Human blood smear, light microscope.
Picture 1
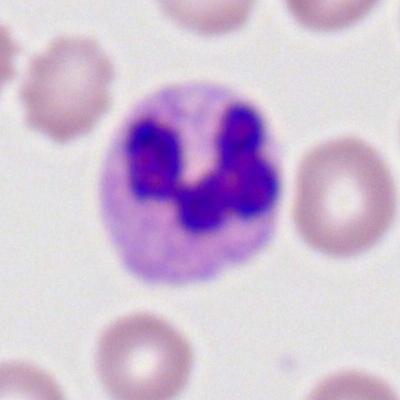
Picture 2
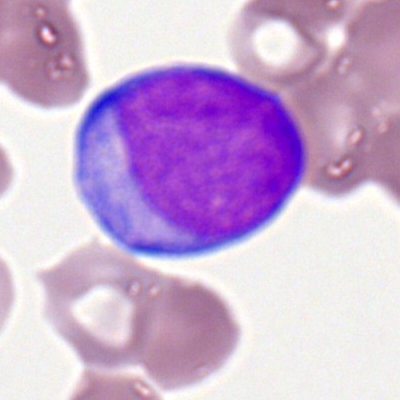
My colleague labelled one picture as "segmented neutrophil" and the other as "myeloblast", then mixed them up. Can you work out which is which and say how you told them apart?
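Myeloblast: picture 2. Segmented neutrophil: picture 1. Nucleus, segmented neutrophil: divided into separate lobes that curve around a pale patch of cytoplasm in the upper middle of the cell; chromatin dark purple and densely clumped.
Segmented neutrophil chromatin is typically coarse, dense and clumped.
Myeloblast: cytoplasm only a narrow crescent on the left side of the nucleus.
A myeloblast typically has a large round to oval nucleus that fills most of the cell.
Cytoplasm: plentiful and pale pinkish-lilac in the segmented neutrophil; pale blue with a deeper blue rim at the cell edge in the myeloblast.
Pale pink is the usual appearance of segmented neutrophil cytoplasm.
Granules: only fine, faint ones in the segmented neutrophil, with no large orange-red granules; none visible in the myeloblast.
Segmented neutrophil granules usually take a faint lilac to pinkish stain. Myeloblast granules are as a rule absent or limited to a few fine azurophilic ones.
Outline: smooth in both, round in the segmented neutrophil, round to slightly oval in the myeloblast. Myeloblast cytoplasm free of vacuoles; a red cell touches that cell at its upper right.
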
